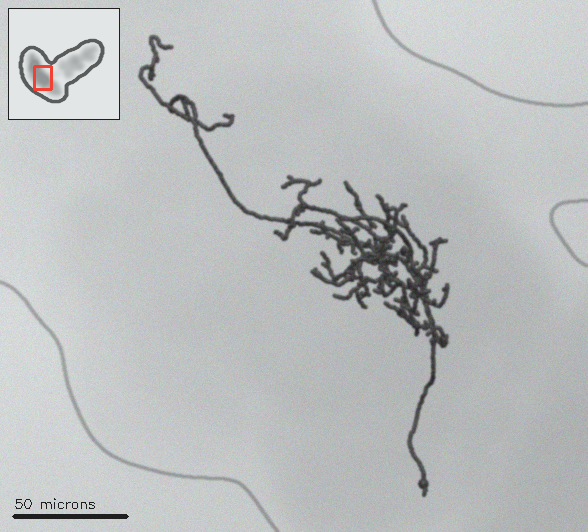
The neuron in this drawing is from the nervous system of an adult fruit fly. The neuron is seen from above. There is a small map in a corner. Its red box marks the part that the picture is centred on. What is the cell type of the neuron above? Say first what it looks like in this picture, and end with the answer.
The cell body is at the lower right of the picture. By the scale bar it is about 200 microns tall in this view. The picture shows dozens of branch ends. This is a central-brain intrinsic neuron. It is of cell type SLP113.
